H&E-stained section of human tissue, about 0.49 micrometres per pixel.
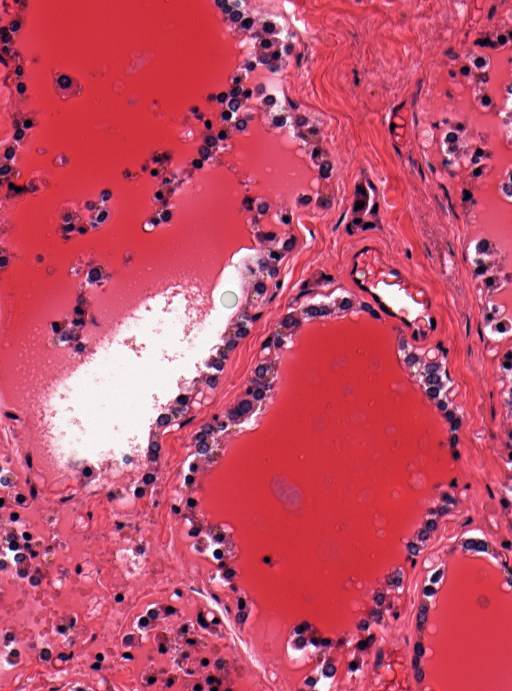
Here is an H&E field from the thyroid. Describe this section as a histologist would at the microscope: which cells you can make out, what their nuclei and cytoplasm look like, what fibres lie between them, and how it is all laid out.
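Most of the field, I'd say, is large rounded spaces separated by thin cellular septa. Lining those septa is a single row of cells with small dark round nuclei. Loose rounded cells with round dark nuclei lie free in the pink material, mostly close to the septa. And just right of centre, inside the collagen band, there's a small thin-walled channel.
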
